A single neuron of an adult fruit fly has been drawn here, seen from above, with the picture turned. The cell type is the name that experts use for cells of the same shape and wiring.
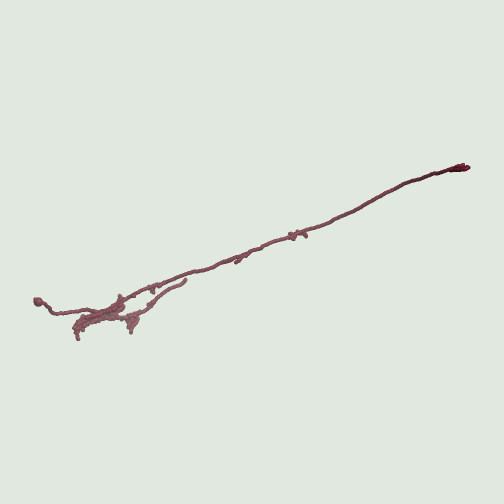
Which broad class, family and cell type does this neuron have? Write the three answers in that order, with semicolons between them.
ascending neuron; hemilineage 06B; AN06B039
